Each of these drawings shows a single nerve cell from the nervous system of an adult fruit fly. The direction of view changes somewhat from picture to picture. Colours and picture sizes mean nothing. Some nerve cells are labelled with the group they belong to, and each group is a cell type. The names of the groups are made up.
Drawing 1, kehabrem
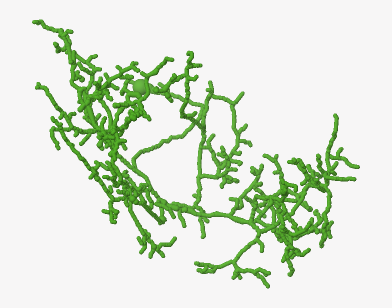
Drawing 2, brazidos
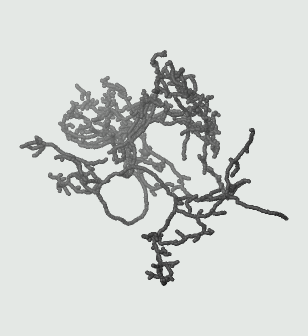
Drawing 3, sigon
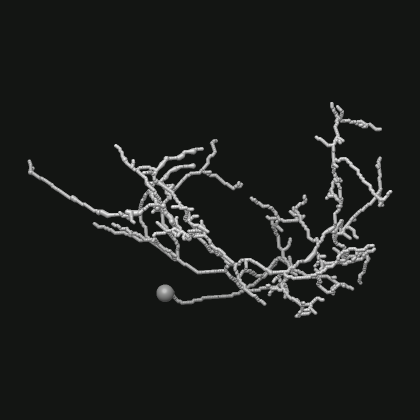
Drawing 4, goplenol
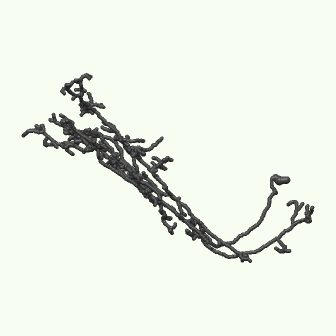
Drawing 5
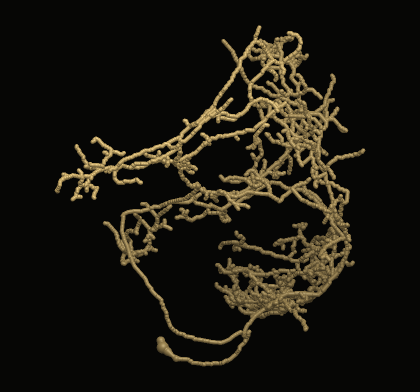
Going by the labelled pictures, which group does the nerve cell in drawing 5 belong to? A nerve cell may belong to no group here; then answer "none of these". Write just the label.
brazidos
